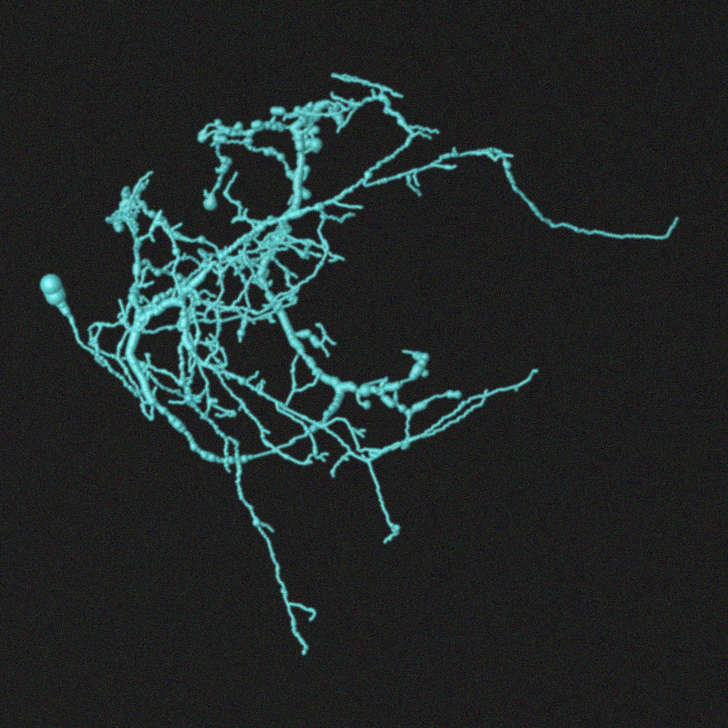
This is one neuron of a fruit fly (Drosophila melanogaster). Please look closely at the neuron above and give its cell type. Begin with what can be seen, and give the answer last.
The cell body is on the left of the picture. In this view it is about as wide as it is tall. This is a nerve-cord intrinsic neuron. The cell type is IN09A012.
